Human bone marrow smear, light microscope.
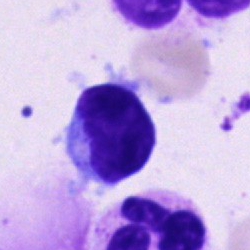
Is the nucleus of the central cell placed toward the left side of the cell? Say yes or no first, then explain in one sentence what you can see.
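No. The cytoplasm is scant and forms a pale blue rim mainly on the left side of the nucleus.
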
